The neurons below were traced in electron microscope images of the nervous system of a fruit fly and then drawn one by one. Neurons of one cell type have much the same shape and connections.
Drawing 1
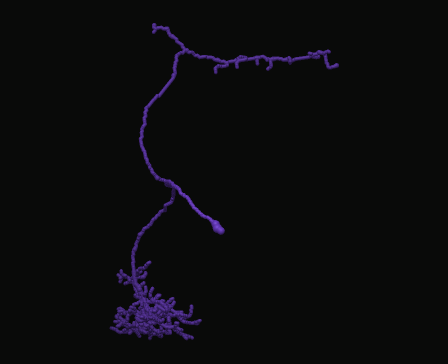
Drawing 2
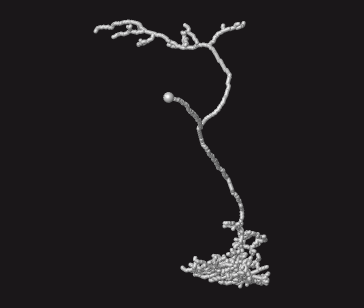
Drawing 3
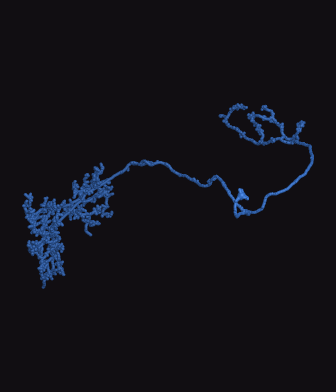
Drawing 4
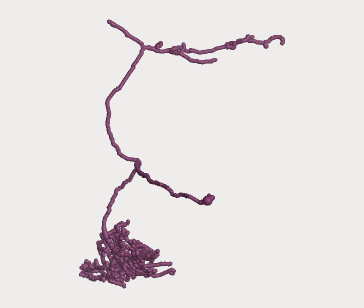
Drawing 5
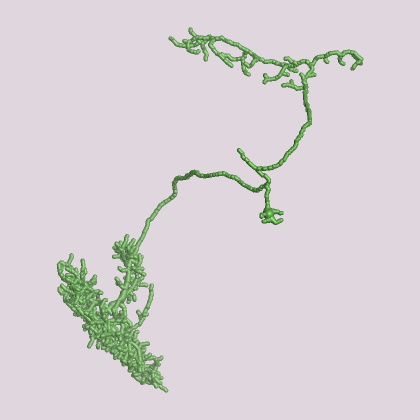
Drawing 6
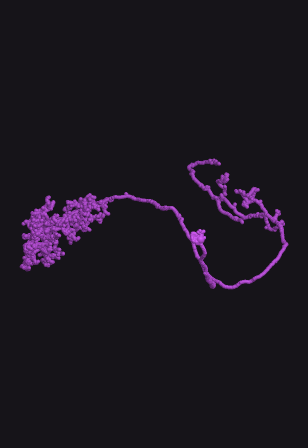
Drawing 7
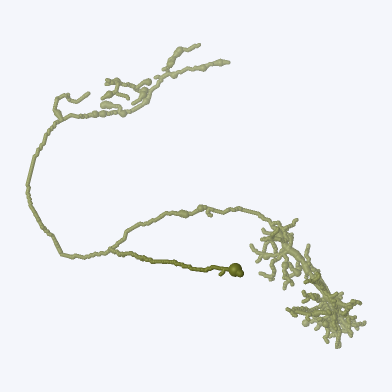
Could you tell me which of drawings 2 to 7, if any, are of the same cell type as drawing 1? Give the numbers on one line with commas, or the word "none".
2, 4, 5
